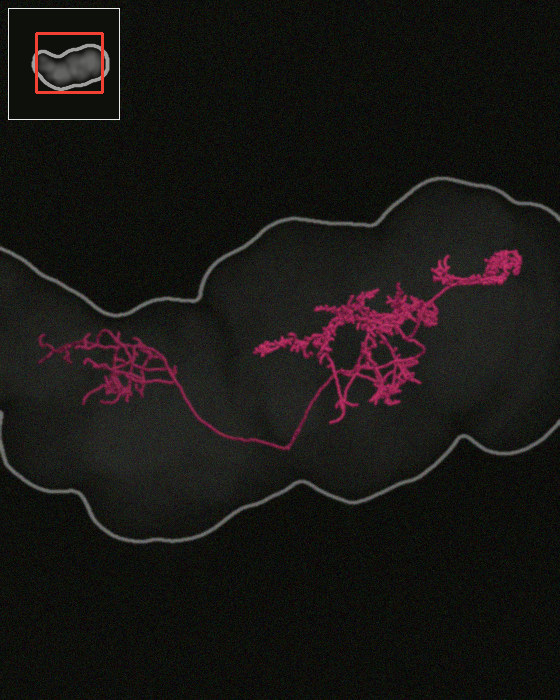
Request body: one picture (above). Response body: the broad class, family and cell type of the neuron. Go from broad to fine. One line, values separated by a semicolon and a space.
descending neuron; hemilineage WEDd1; DNa10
